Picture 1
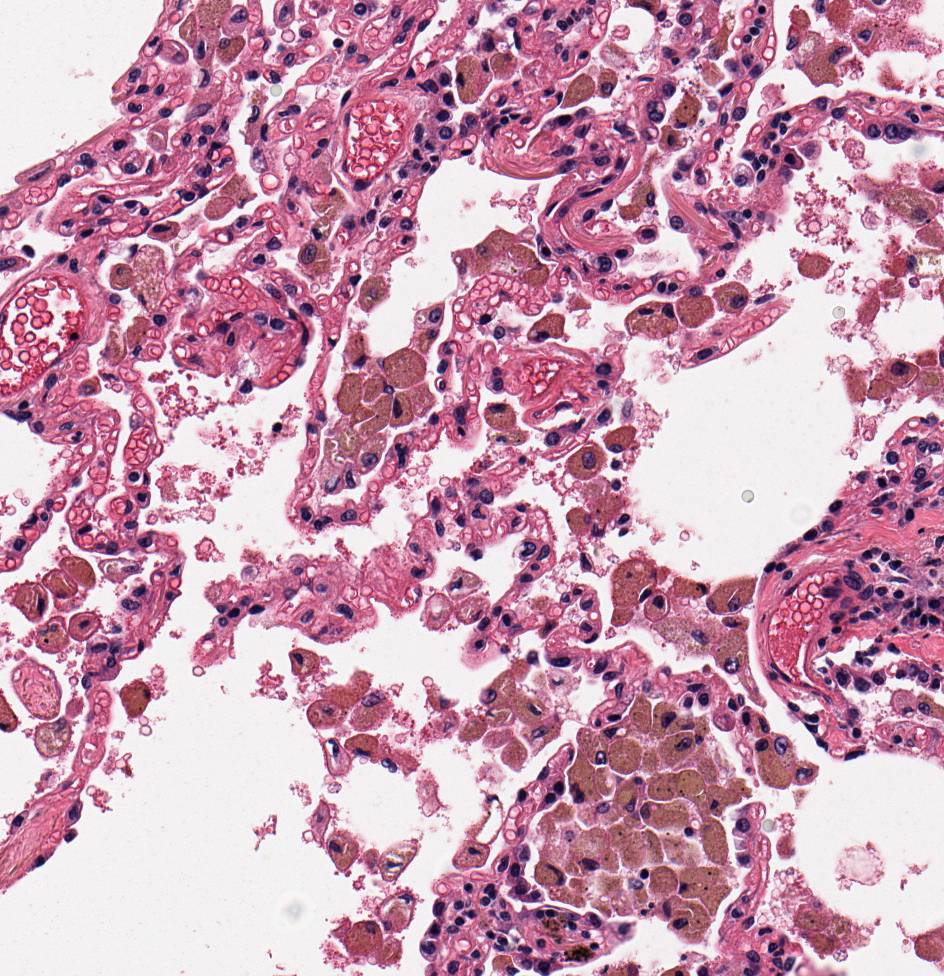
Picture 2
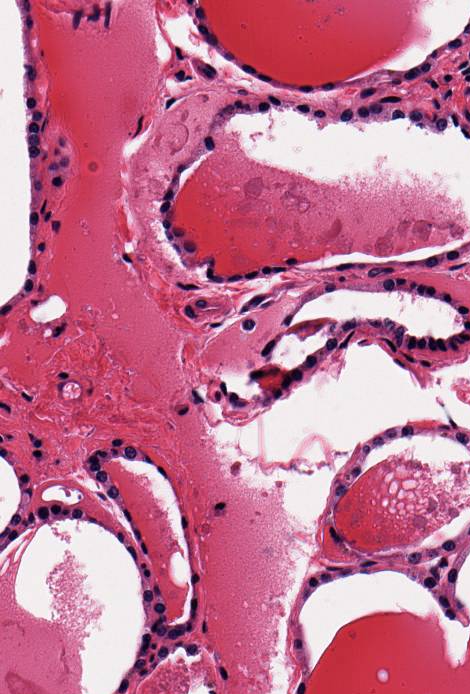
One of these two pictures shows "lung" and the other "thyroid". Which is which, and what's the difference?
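Answer: picture 1, lung; picture 2, thyroid. In picture 1, thin branching pink septa carrying small capillaries packed with red blood cells outline irregular open spaces throughout. Large rounded macrophages with abundant golden-brown granular cytoplasm fill these spaces, most densely in the lower centre, with loose fragmented pale pink debris.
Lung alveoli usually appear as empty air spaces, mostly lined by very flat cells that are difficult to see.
In picture 2, the follicles are lined by a single layer of flattened to low cuboidal cells, their small, dark, round nuclei in one row without overlap.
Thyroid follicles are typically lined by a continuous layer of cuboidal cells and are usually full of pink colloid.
Here the follicle contents have shrunk away from the lining in many places, leaving white clefts.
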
